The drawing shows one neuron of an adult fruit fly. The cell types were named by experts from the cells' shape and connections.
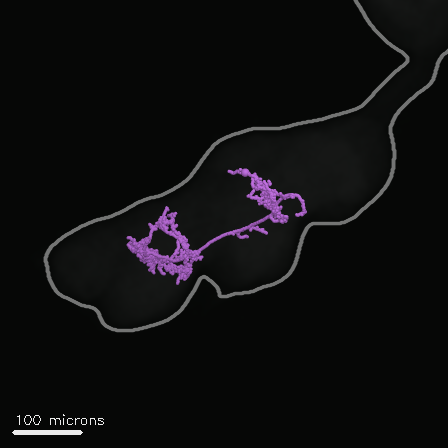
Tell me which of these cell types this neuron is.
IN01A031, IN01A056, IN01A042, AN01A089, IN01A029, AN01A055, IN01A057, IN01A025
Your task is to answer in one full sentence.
This neuron is an instance of the cell type IN01A031.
